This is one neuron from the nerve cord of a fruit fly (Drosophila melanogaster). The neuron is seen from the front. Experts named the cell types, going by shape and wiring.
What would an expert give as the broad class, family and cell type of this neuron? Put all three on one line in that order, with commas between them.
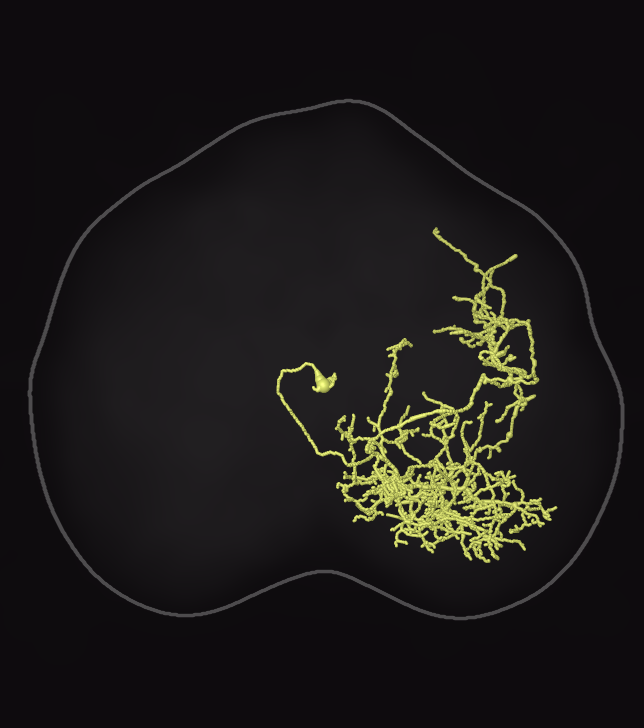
nerve-cord intrinsic neuron, hemilineage 01A, IN01A024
